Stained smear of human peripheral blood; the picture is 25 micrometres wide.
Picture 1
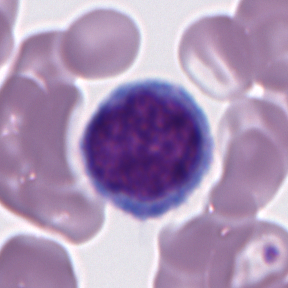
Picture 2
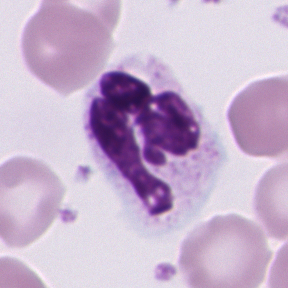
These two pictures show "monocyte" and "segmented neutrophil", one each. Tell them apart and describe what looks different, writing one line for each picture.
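In picture 1 we see a monocyte: The cytoplasm shows no granules.
In picture 2 we see a segmented neutrophil: Fine, small violet-pink granules are scattered through the cytoplasm.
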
